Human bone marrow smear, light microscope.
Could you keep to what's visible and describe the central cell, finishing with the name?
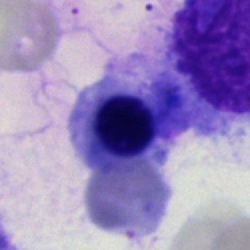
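Look first at the nucleus: its chromatin is very dark and dense, with almost no internal pattern to make out. You won't find any nucleoli in it. Around it, the cytoplasm is a pale greyish-blue, and it holds no vacuoles. This cell is an erythroblast.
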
